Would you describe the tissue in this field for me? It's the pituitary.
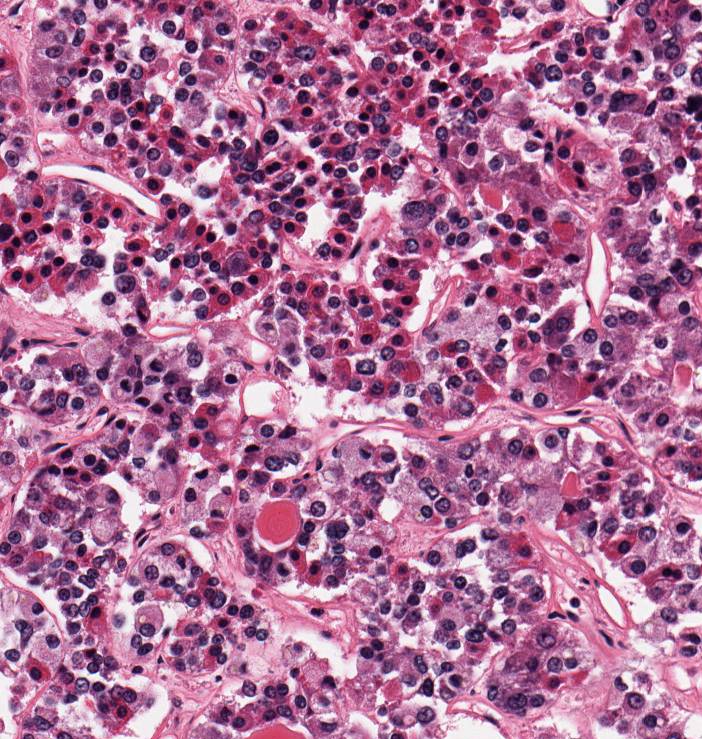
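Closely packed nests and cords of cells are separated by thin pink fibrous septa that run across the whole field. Within the septa, between the nests, lie thin-walled, slit-like capillaries with flat endothelial nuclei. Small empty shrinkage clefts part many cells from one another and from the septa throughout. No fat cells are seen anywhere.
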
